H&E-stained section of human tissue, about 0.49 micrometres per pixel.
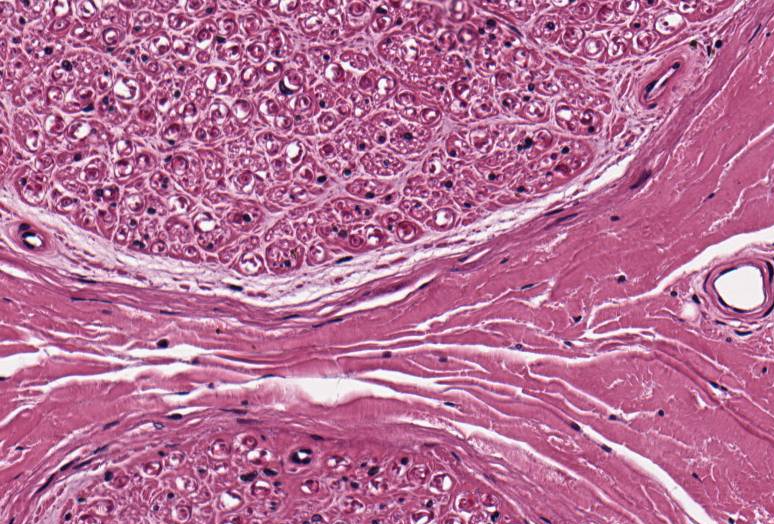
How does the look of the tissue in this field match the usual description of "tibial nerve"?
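This tibial nerve field has two rounded bundles of small round fibre profiles, top and bottom, separated by a broad band of dense fibrous tissue.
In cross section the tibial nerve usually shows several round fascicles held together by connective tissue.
The bundles here fit that pattern. Their fibres are cut across, each a small round profile with a pale ring around a pink centre, with small dark nuclei scattered among them.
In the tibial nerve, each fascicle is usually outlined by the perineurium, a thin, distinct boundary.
The thin sheath of flattened cells wrapping the upper bundle, with elongated nuclei along its lower edge, agrees with this.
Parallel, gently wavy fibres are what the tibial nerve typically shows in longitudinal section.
That view does not apply here, since the fibres are cut across.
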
